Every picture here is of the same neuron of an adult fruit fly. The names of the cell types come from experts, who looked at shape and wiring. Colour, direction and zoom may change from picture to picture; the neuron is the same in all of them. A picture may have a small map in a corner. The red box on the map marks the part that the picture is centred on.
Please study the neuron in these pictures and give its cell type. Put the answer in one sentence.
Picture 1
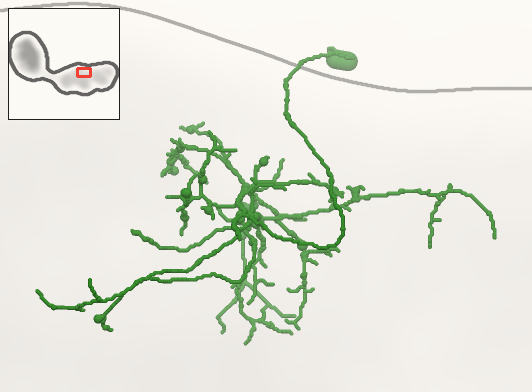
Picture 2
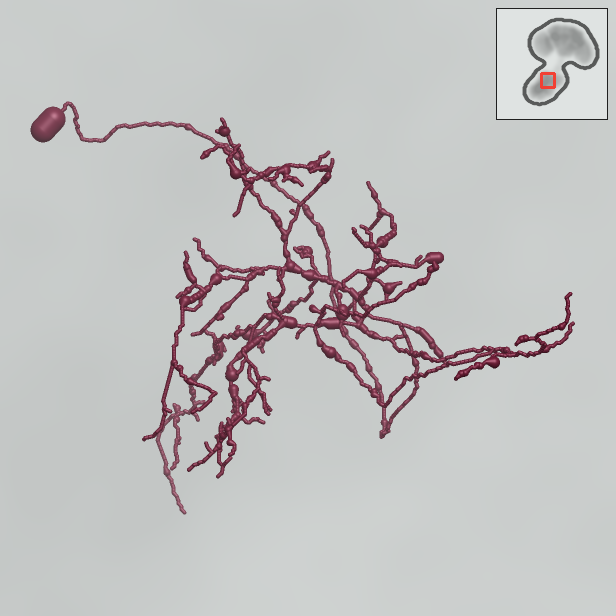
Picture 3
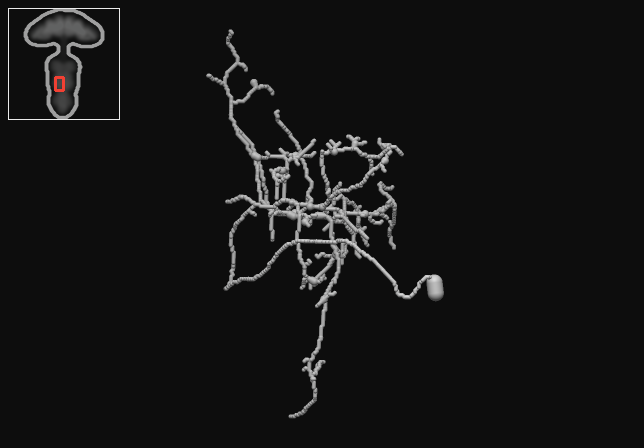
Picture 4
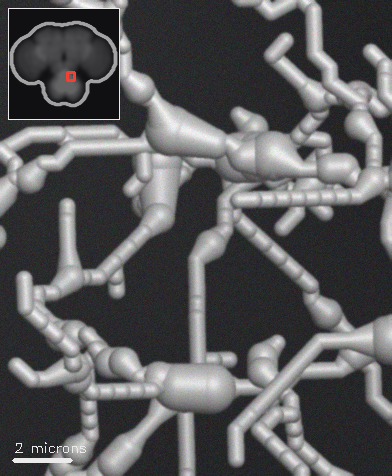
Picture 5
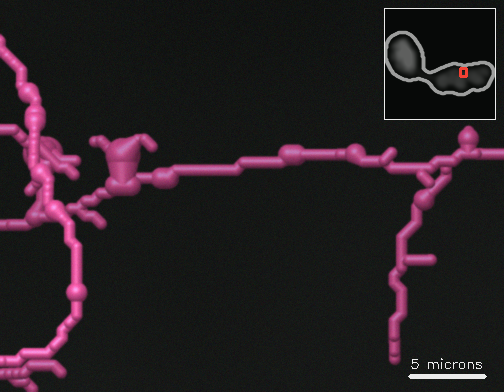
The cell type is IN11B023.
